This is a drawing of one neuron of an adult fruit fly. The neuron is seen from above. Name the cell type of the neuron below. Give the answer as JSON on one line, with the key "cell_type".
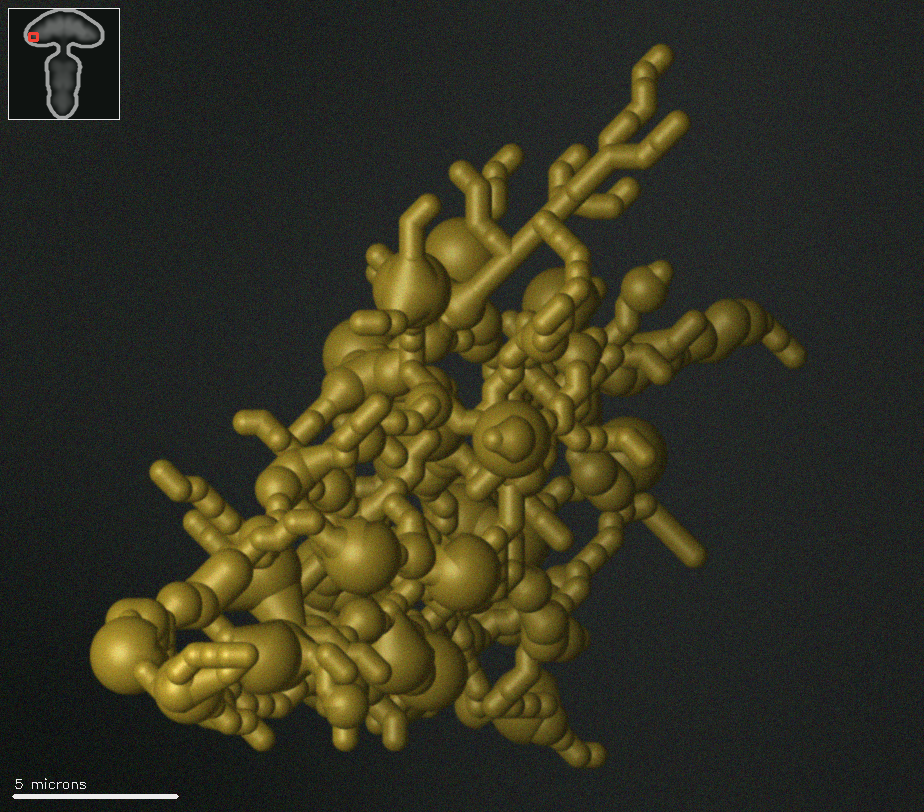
{"cell_type": "Cm5"}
